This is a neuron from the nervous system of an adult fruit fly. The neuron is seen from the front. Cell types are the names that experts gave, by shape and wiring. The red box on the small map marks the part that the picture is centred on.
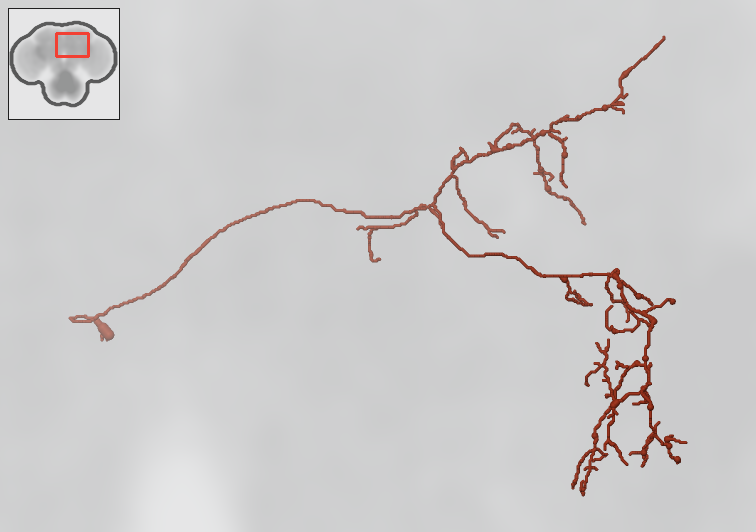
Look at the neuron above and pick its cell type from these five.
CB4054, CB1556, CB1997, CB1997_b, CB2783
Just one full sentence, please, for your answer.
The cell type this neuron represents is CB4054.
